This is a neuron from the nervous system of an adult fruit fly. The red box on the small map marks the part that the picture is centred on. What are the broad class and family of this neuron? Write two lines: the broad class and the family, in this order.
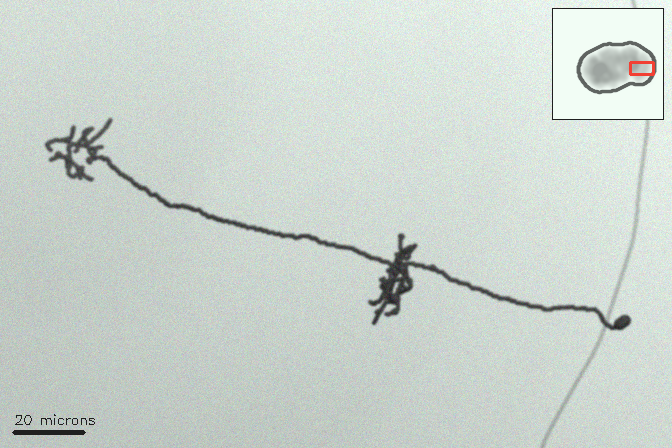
optic-lobe intrinsic neuron
Tm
